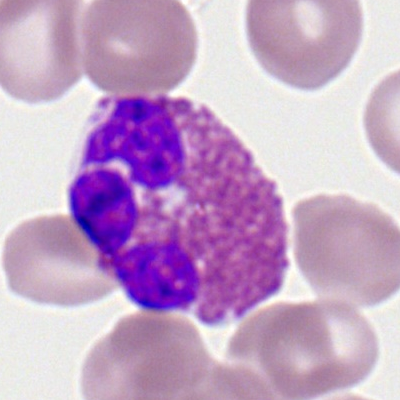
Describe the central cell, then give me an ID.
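The cell has a roughly oval, unbroken outline. Three separate lobes make up the nucleus and lie along the left side of the cell. No nucleoli can be seen within these lobes. The cell is an eosinophil.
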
